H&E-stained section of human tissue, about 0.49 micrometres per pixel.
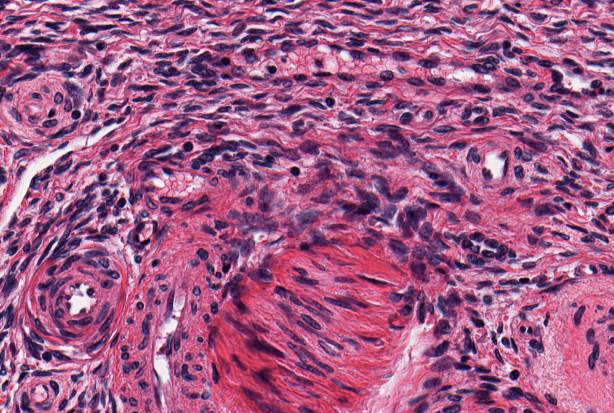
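Ovary, haematoxylin and eosin stained section. Most of the field is densely cellular stroma of closely packed spindle cells, whose nuclei are mostly elongated and darkly stained. A compact bundle of deeply eosinophilic fibres with elongated nuclei lies in the lower centre. Along the left side, small vessels cut in cross-section have thick walls of concentrically layered cells around narrow lumens.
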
